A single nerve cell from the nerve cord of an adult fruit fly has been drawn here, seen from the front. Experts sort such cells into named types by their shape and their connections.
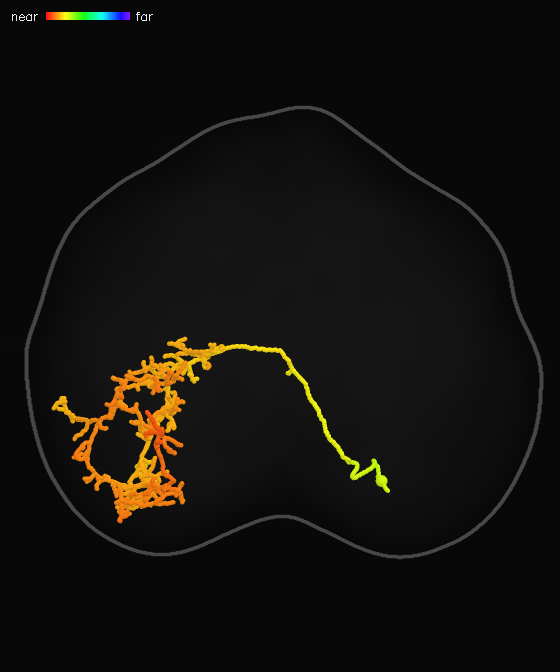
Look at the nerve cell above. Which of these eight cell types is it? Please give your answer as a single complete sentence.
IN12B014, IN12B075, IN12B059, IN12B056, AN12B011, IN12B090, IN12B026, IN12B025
This neuron is included in the cell type IN12B025.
